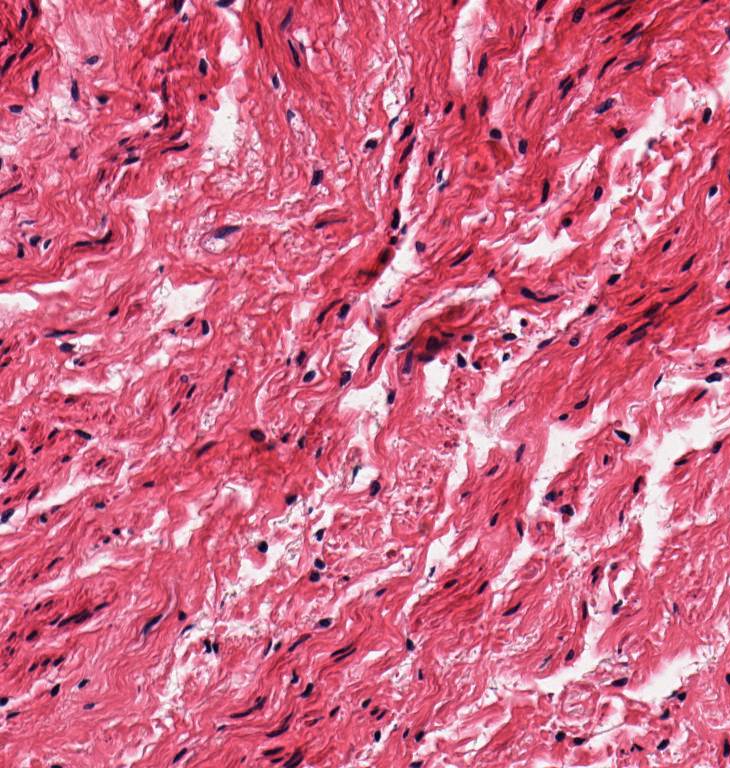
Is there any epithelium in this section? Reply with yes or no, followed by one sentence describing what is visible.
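No. The whole field is made up of densely packed pink fibrous tissue, with no epithelium anywhere in it.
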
